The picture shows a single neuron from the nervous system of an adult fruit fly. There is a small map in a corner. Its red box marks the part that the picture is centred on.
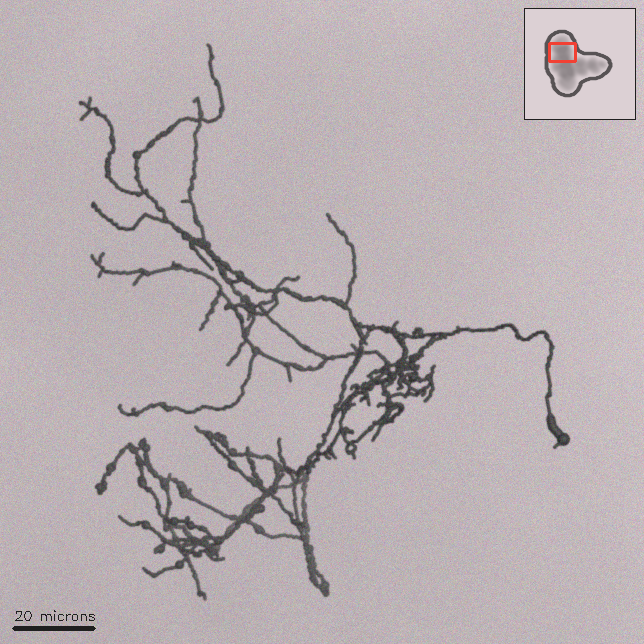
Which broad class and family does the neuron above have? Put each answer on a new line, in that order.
central-brain intrinsic neuron
hemilineage VLPl&p1_posterior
